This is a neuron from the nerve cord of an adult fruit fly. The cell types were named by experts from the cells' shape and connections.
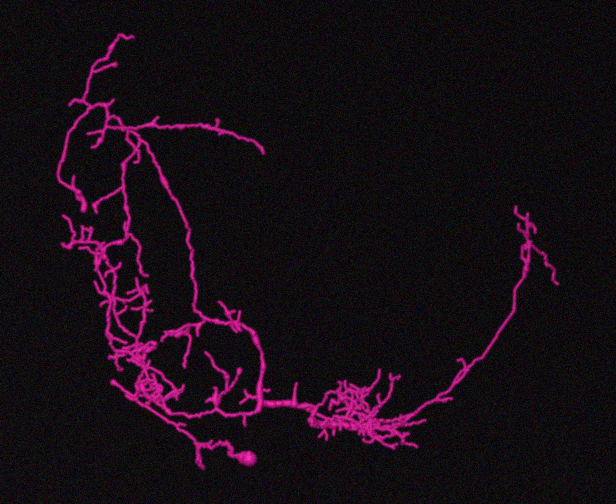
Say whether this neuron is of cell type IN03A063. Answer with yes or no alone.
yes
